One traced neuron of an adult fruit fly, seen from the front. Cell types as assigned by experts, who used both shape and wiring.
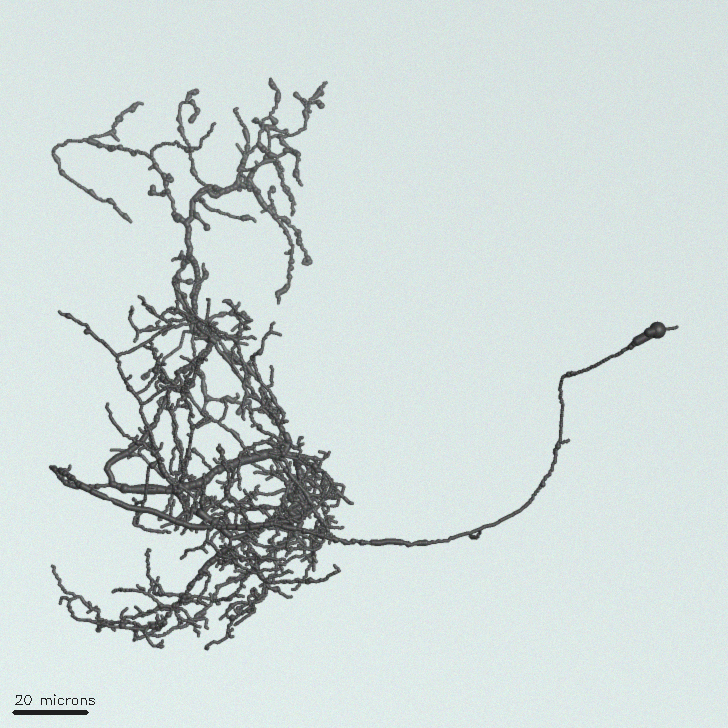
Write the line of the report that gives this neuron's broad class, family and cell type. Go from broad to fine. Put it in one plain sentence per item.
A nerve-cord intrinsic neuron of hemilineage 01A, type IN01A011.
